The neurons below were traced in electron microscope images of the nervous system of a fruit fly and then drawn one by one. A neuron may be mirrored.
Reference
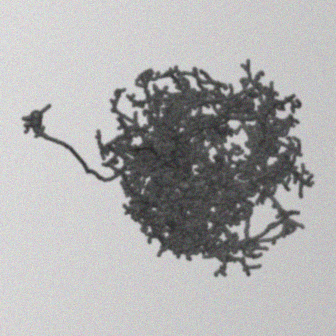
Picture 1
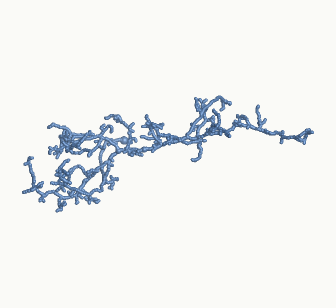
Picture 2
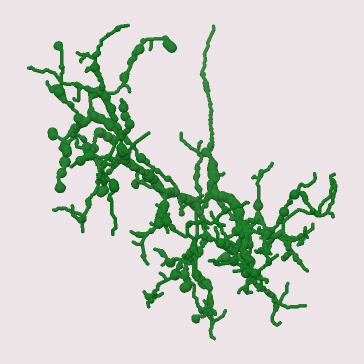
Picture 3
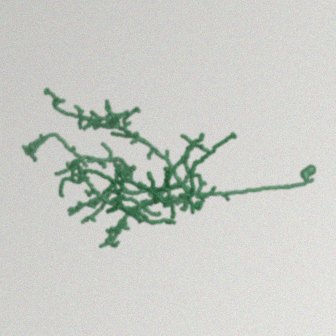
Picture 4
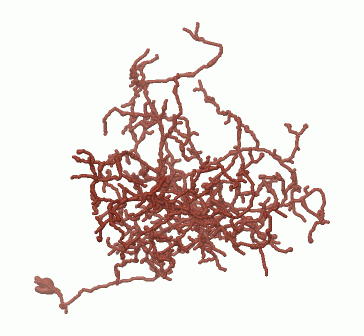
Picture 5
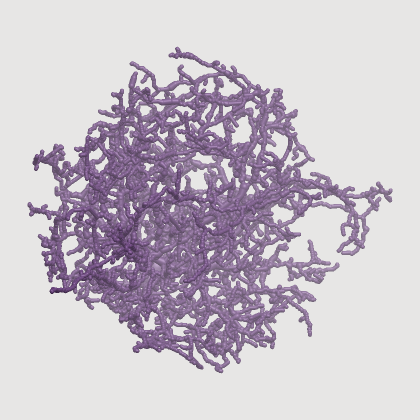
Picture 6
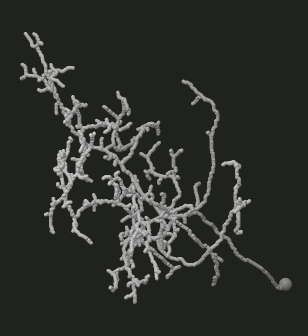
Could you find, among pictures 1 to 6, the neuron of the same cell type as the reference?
Picture 5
